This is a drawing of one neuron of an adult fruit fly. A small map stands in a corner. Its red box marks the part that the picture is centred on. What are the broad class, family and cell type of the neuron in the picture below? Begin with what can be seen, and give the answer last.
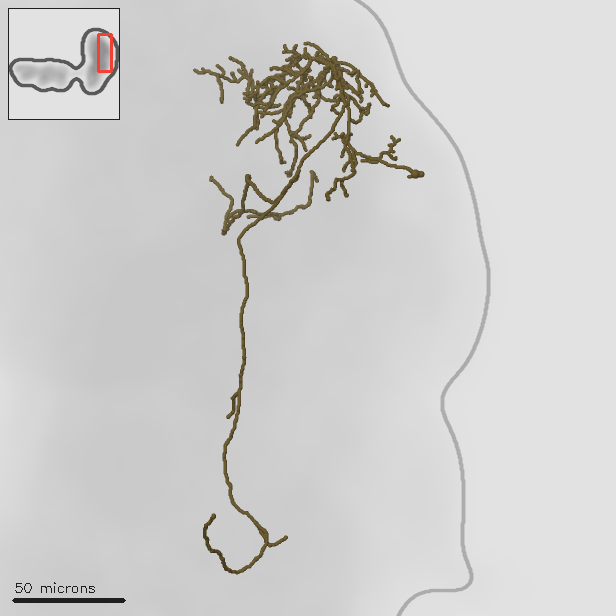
By the scale bar it is about 250 microns tall in this view. Dozens of branch ends can be seen. It is a central-brain intrinsic neuron. The family is hemilineage SMPad1. Its cell type is SIP121m.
